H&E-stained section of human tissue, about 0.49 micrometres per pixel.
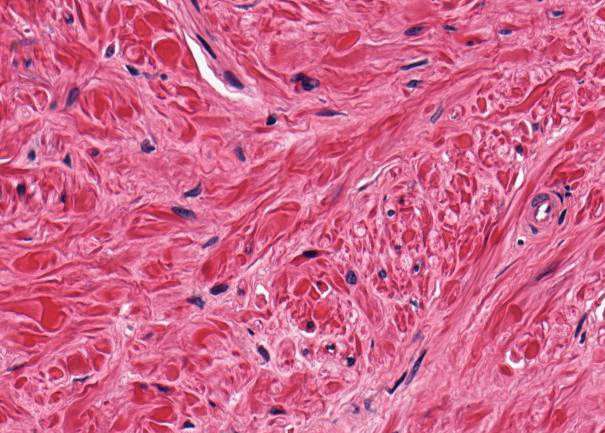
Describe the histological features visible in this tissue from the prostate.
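Here the smooth muscle cells run in bundles in different directions, some cut lengthwise and others crosswise. Where a cell is cut lengthwise, its nucleus is elongated and dark. Find the bundle cut across in the centre: its cell profiles are rounded, and some show a small round central nucleus. Throughout, the muscle cell cytoplasm is deeply eosinophilic.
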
